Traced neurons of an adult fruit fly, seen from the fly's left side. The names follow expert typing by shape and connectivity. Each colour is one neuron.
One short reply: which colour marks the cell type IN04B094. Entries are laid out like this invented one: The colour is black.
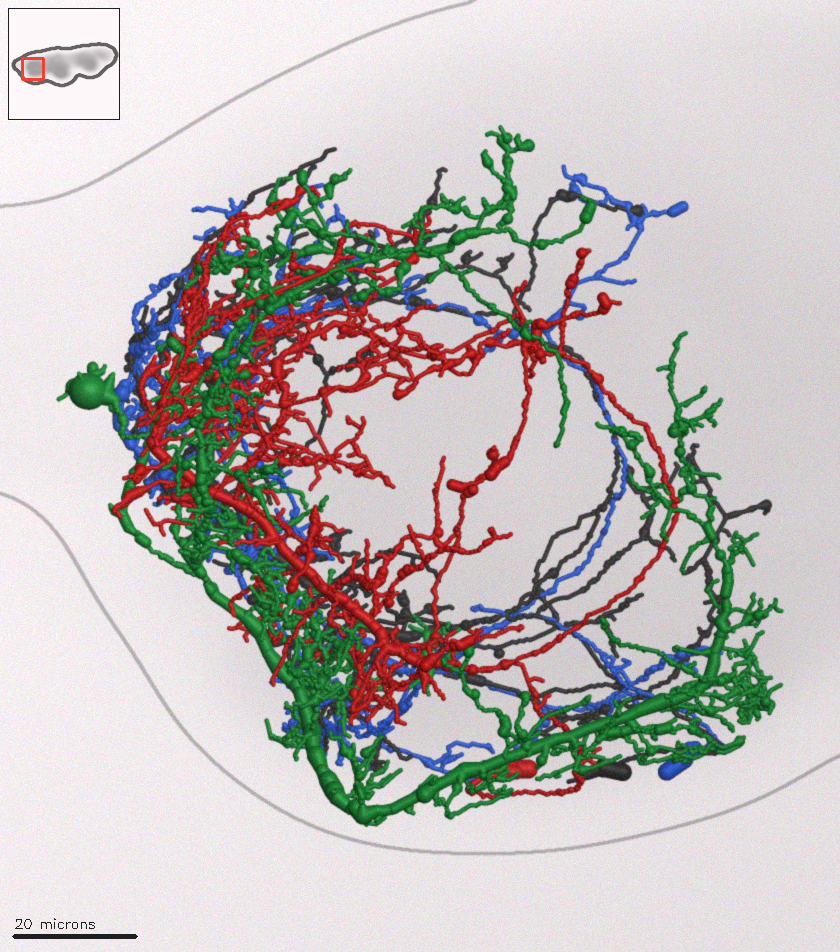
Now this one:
The colour is black.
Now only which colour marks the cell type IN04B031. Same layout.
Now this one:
The colour is red.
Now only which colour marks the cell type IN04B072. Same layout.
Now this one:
The colour is blue.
